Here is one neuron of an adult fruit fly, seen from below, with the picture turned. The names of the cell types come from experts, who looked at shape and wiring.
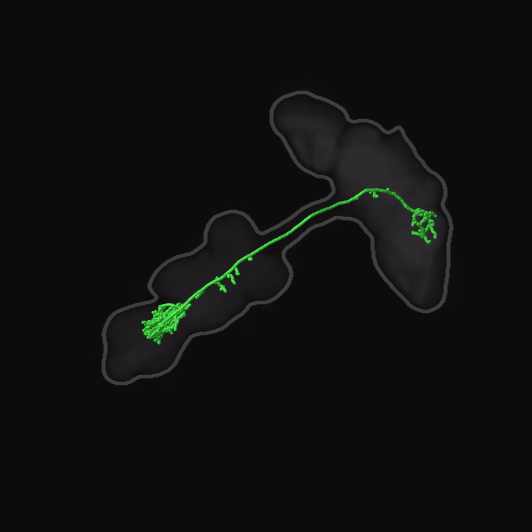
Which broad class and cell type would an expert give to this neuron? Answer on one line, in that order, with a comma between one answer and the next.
ascending neuron, ANXXX144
